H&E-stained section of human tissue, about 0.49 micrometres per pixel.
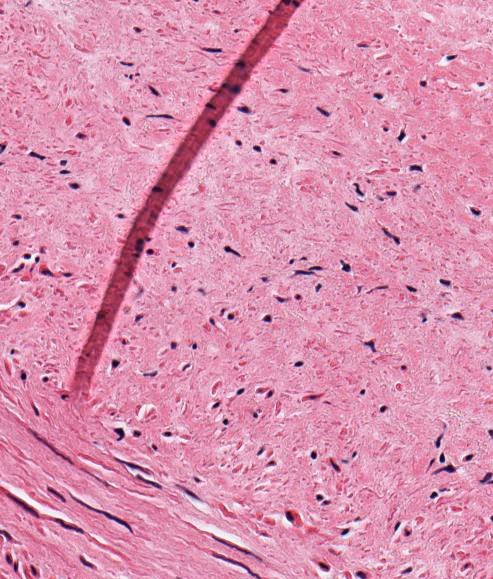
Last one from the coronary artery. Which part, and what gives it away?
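What you are looking at is the tunica intima. Most of the field is a pale pink, finely fibrillary stroma with small, dark, spindle-shaped to ovoid nuclei lying singly and sparsely.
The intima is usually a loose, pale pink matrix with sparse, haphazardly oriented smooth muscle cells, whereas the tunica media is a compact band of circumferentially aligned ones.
Along the lower-left edge, a denser band of wavy parallel fibres curves past, with narrow white slit-like clefts between them.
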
